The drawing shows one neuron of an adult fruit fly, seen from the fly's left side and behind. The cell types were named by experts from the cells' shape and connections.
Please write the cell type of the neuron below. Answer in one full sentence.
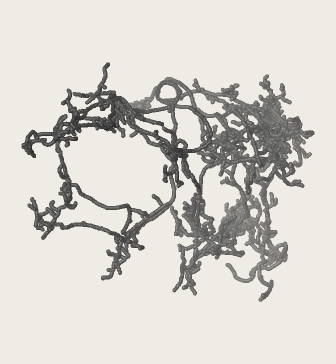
The cell type name for this neuron is OA-ASM2.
